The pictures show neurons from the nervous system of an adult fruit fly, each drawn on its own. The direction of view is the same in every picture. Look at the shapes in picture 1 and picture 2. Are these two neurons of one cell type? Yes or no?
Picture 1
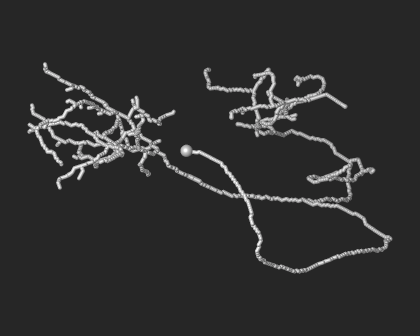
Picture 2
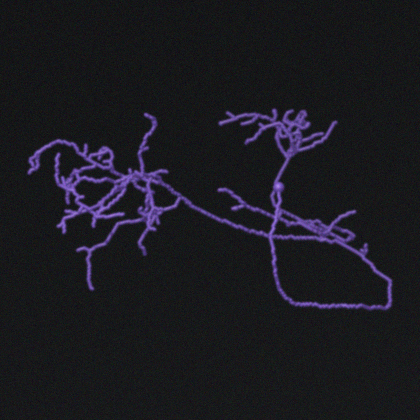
yes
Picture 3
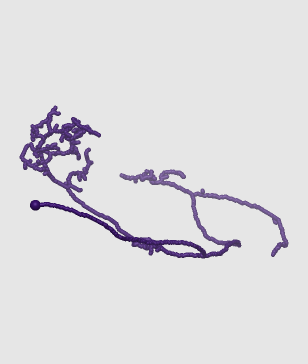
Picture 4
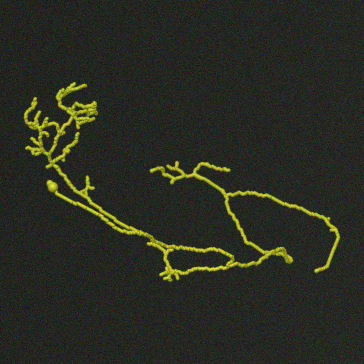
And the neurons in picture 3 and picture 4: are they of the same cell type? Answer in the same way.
yes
